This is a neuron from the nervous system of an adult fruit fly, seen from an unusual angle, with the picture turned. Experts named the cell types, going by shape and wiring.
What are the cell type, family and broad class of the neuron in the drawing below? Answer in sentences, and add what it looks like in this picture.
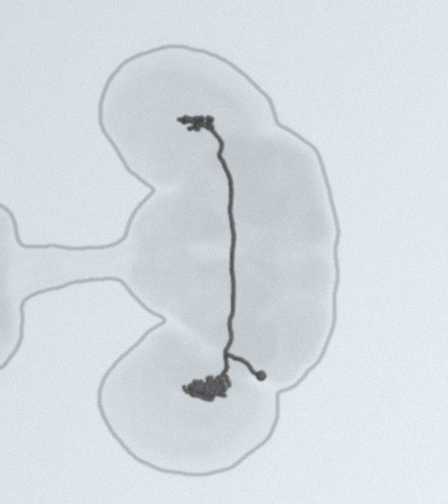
The cell type is LC14a-1. Its family is hemilineage VPNp1_lateral. This is an optic-lobe intrinsic neuron. The cell body can be seen at the bottom of the picture. As drawn here it is more than twice as tall as it is wide.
